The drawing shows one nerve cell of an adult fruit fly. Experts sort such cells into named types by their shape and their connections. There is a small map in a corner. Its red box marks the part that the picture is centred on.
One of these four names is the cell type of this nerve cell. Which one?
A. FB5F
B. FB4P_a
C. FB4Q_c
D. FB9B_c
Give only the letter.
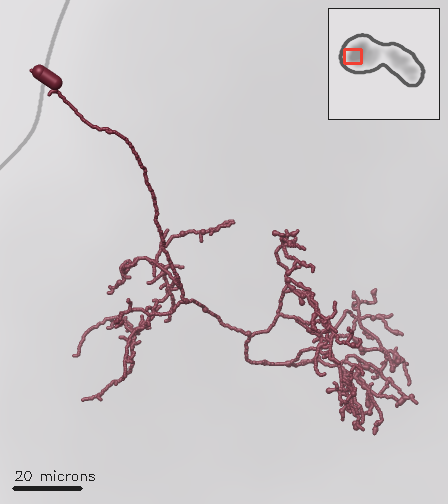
C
